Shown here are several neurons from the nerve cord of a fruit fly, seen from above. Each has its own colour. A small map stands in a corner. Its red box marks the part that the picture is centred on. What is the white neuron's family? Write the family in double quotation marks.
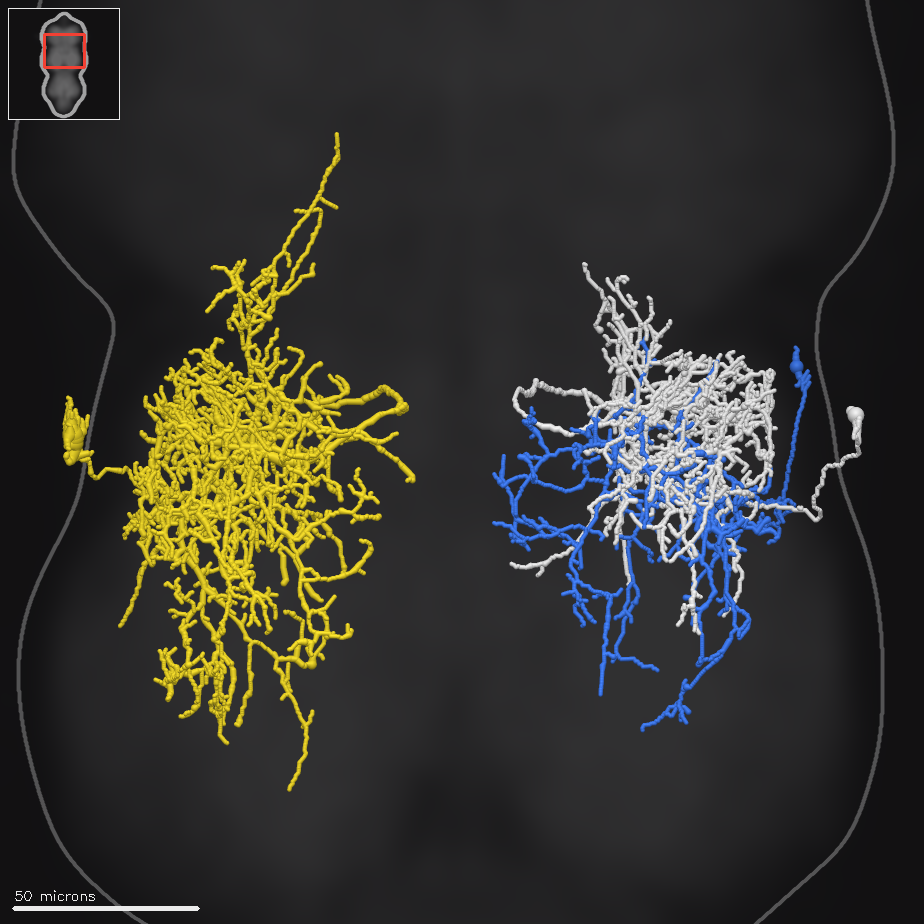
"hemilineage 17B"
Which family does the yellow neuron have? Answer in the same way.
"hemilineage 17B"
